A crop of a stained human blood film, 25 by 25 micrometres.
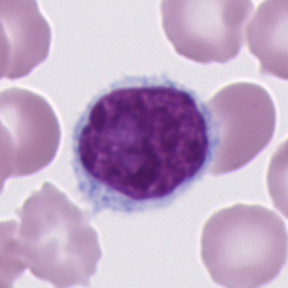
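Hairy cell, the central cell in the smear. Its margin is ragged, with fine hair-like projections along the edge. The nucleus is roundish and unlobed. Neither distinct granules nor vacuoles are visible in the cytoplasm.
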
